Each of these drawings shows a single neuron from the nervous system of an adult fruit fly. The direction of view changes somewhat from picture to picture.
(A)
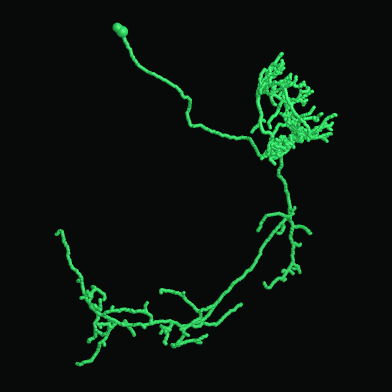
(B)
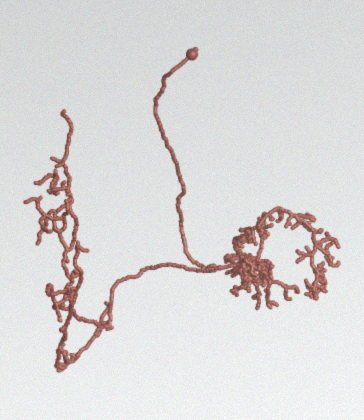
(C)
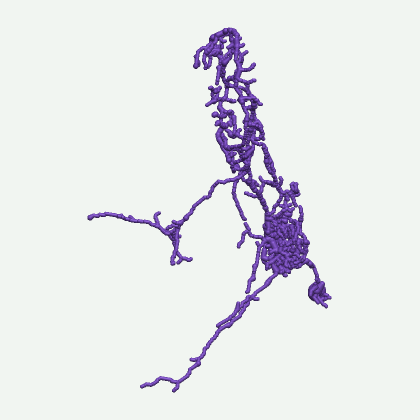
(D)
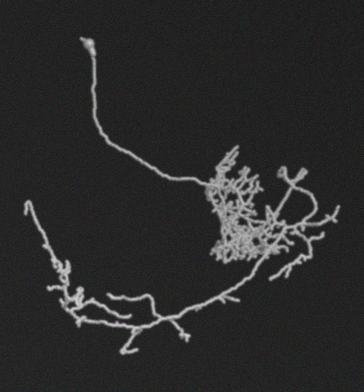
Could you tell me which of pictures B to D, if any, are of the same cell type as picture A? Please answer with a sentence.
Picture B and picture D are of the same cell type.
